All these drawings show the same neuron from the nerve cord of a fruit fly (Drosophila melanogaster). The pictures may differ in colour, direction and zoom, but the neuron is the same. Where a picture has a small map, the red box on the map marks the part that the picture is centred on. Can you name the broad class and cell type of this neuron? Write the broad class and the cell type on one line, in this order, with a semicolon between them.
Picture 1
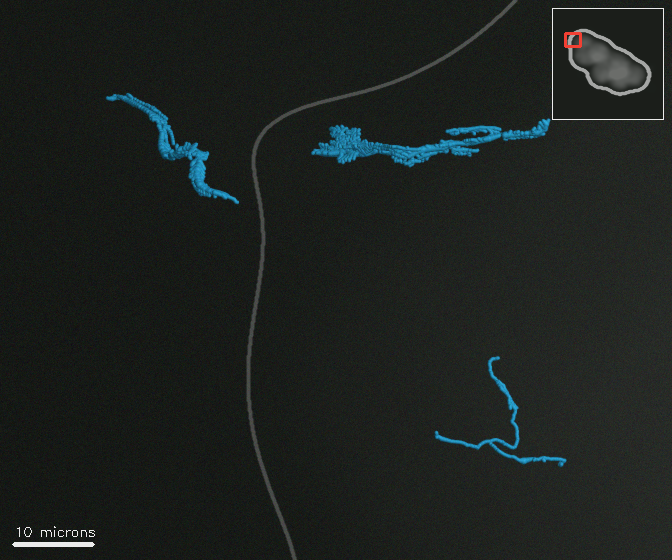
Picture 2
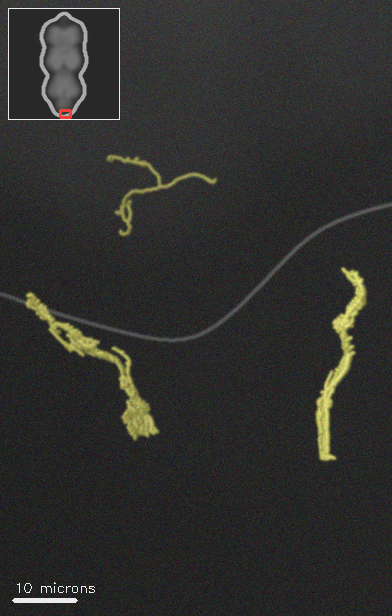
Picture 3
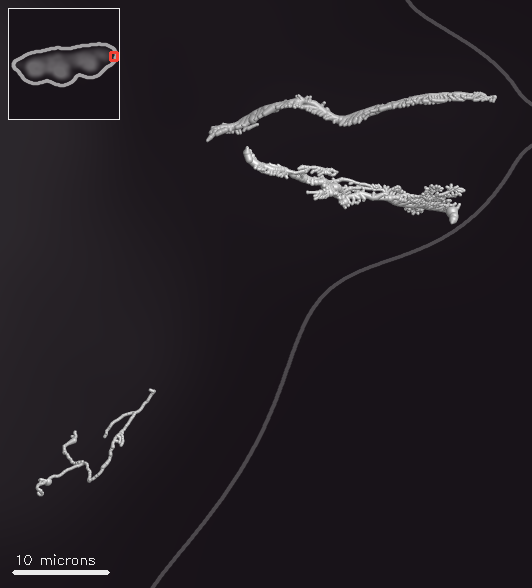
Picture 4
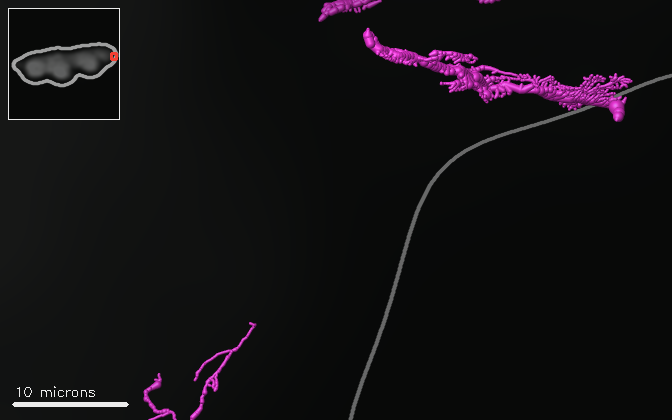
sensory neuron entering the nerve cord; SNxx08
